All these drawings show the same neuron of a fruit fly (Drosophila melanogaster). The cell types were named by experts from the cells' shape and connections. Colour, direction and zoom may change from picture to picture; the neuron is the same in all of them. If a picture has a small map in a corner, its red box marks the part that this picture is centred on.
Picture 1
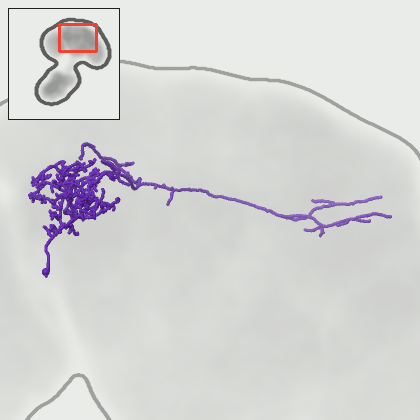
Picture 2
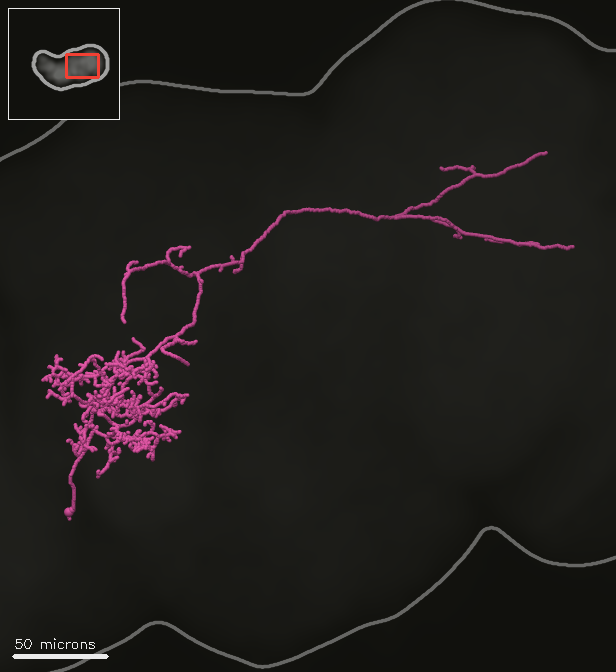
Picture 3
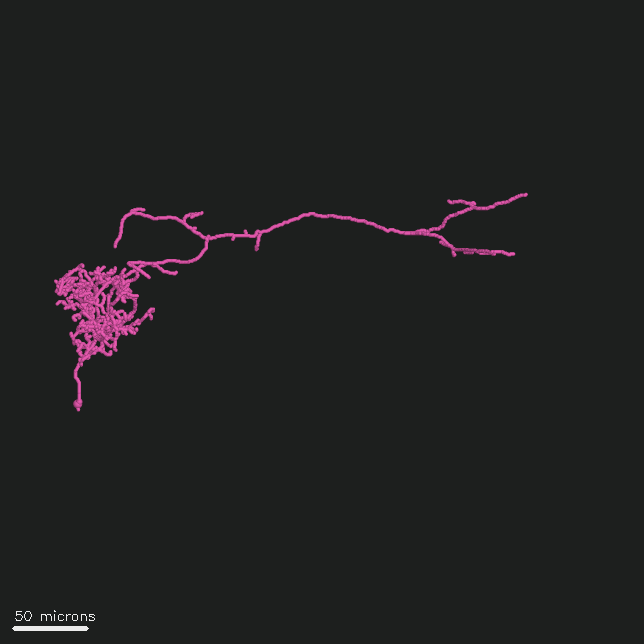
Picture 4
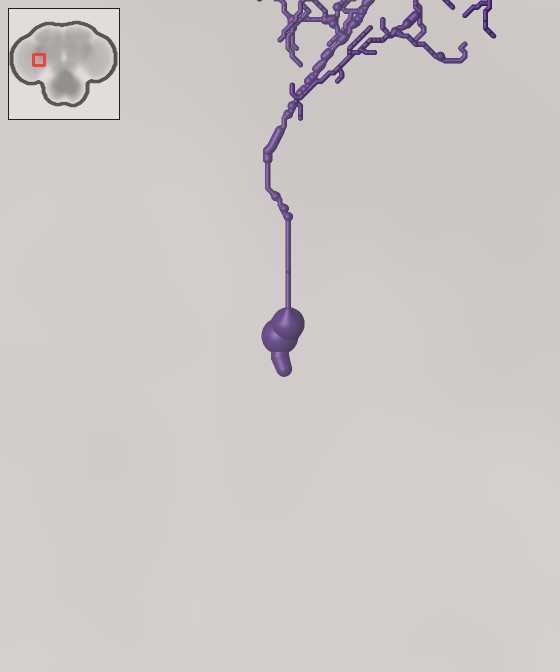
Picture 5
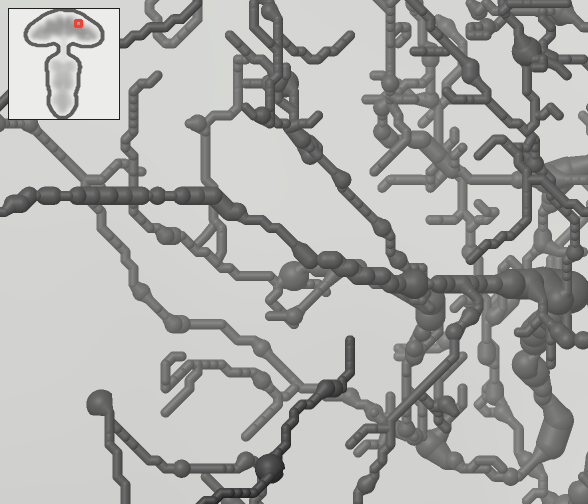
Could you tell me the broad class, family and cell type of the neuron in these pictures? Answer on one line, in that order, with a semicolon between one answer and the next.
central-brain intrinsic neuron; hemilineage VLPl&p2_lateral; AVLP129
